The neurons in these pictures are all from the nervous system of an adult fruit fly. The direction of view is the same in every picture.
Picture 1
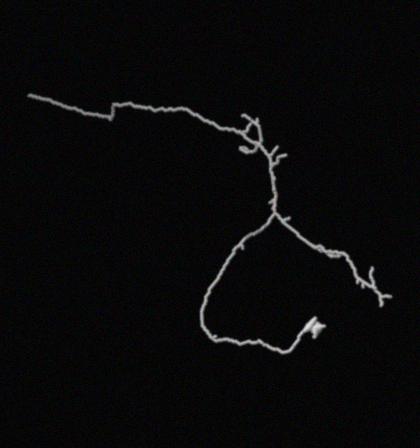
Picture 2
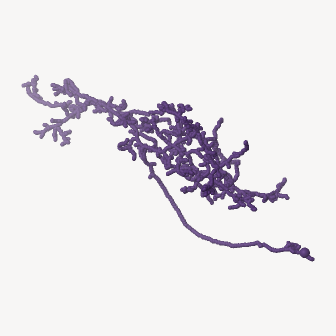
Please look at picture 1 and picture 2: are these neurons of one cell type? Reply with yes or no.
no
